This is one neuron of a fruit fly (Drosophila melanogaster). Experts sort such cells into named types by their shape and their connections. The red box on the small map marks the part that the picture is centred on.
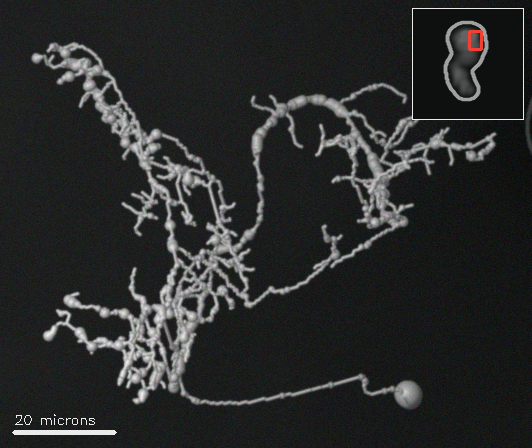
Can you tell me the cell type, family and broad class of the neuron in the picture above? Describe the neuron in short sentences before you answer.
From left to right in the picture it spans about 90 microns. Dozens of branch ends can be seen. It is of cell type FB8C. The family is hemilineage DM6_dorso_medial. It is a central-brain intrinsic neuron.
